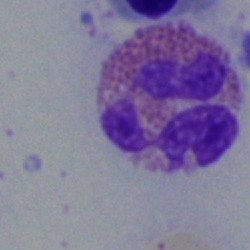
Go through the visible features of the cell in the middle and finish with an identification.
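This one's round in outline, and the chromatin is dense and dark purple. You won't find any nucleoli in the nucleus. It's an eosinophil.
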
